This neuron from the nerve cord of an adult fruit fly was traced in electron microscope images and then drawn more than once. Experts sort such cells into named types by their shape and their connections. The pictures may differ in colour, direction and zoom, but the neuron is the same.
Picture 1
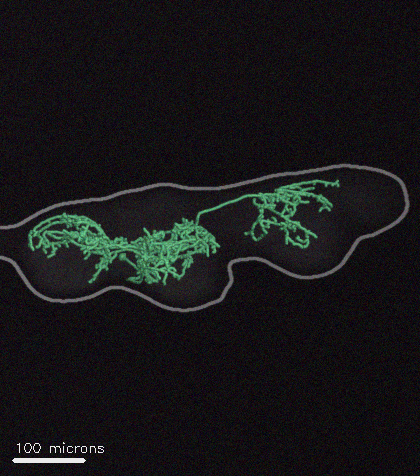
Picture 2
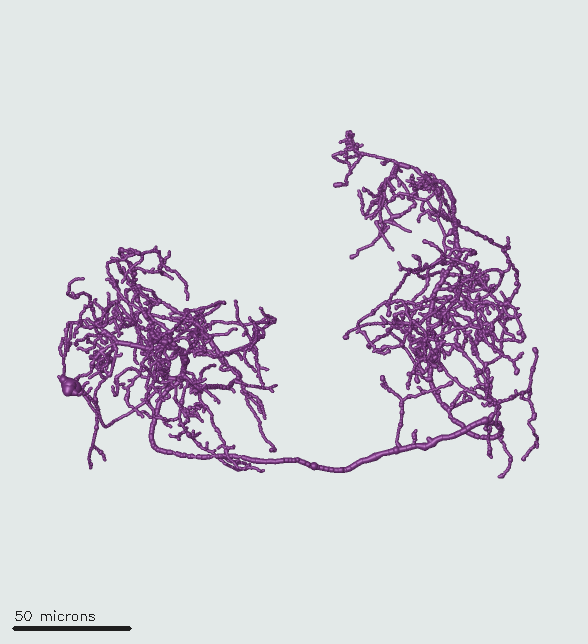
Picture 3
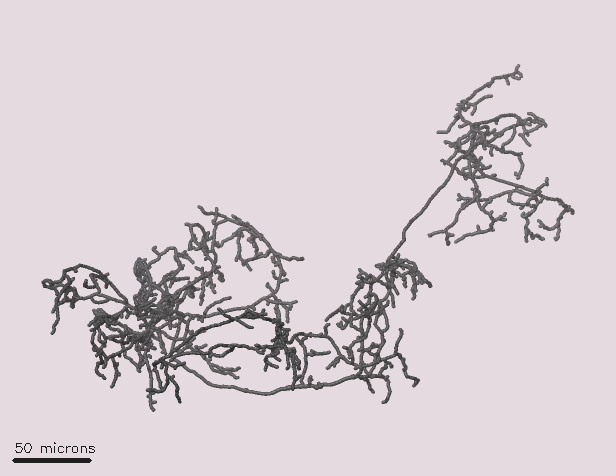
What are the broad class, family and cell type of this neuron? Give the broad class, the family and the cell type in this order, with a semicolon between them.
nerve-cord intrinsic neuron; hemilineage 08B; IN08B004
